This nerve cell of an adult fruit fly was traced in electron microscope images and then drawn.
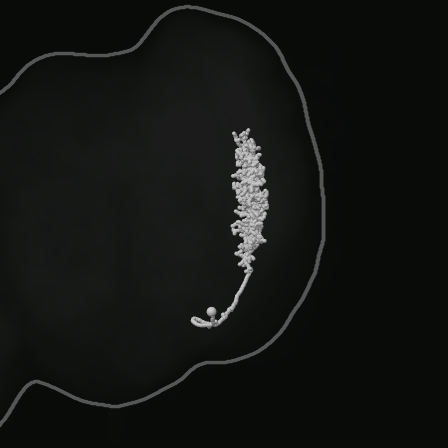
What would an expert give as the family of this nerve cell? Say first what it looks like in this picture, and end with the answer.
In this view it is more than twice as tall as it is wide. This is an optic-lobe intrinsic neuron. Its family is Pm.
